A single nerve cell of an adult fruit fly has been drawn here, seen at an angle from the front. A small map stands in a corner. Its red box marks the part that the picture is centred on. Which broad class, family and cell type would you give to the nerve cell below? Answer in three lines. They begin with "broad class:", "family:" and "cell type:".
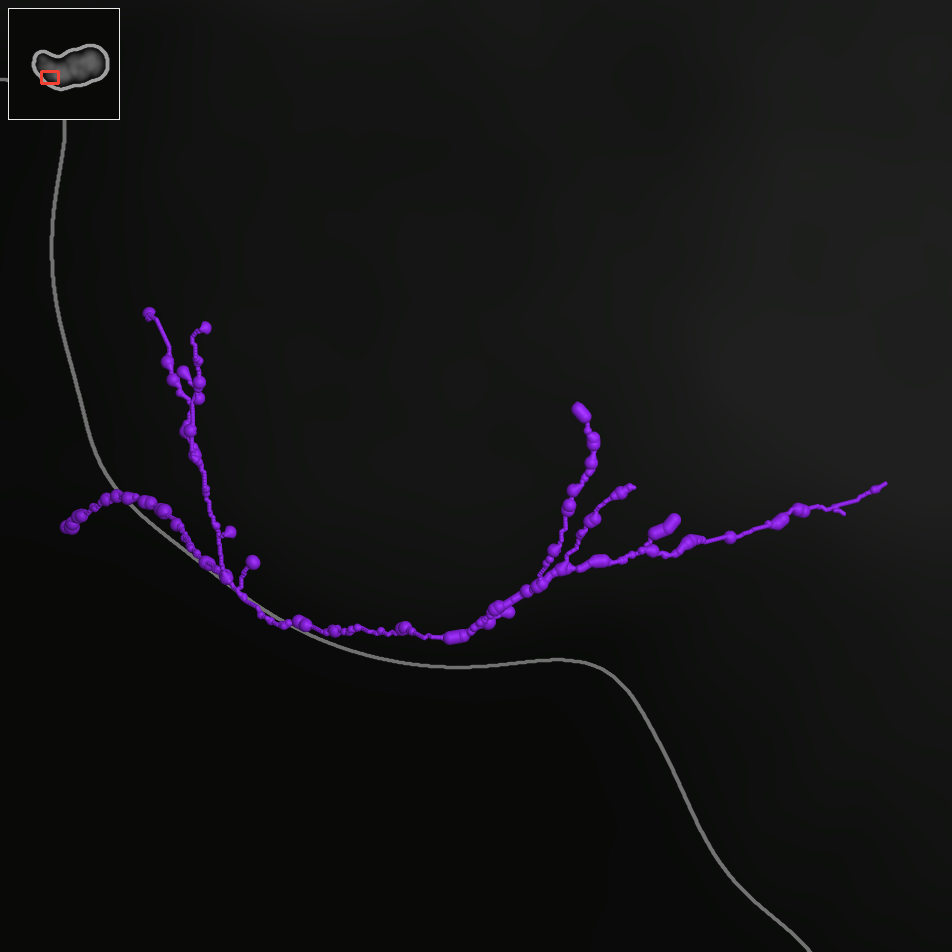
broad class: sensory neuron entering the nerve cord
family: class mechanosensory proprioceptive
cell type: SNpp45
